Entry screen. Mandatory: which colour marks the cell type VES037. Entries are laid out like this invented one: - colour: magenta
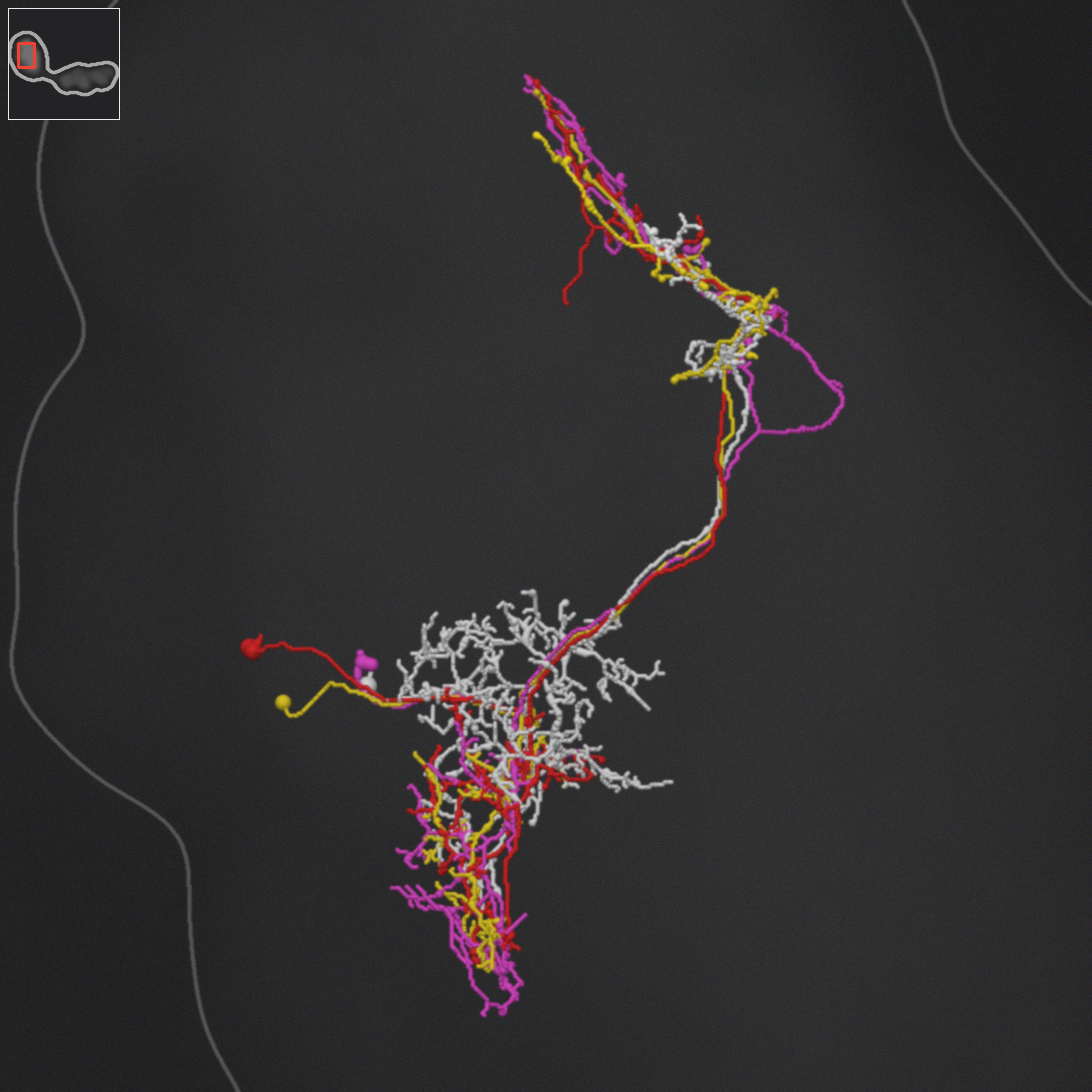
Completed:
- colour: yellow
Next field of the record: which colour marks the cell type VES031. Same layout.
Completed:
- colour: white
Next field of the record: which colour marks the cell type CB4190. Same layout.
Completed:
- colour: magenta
